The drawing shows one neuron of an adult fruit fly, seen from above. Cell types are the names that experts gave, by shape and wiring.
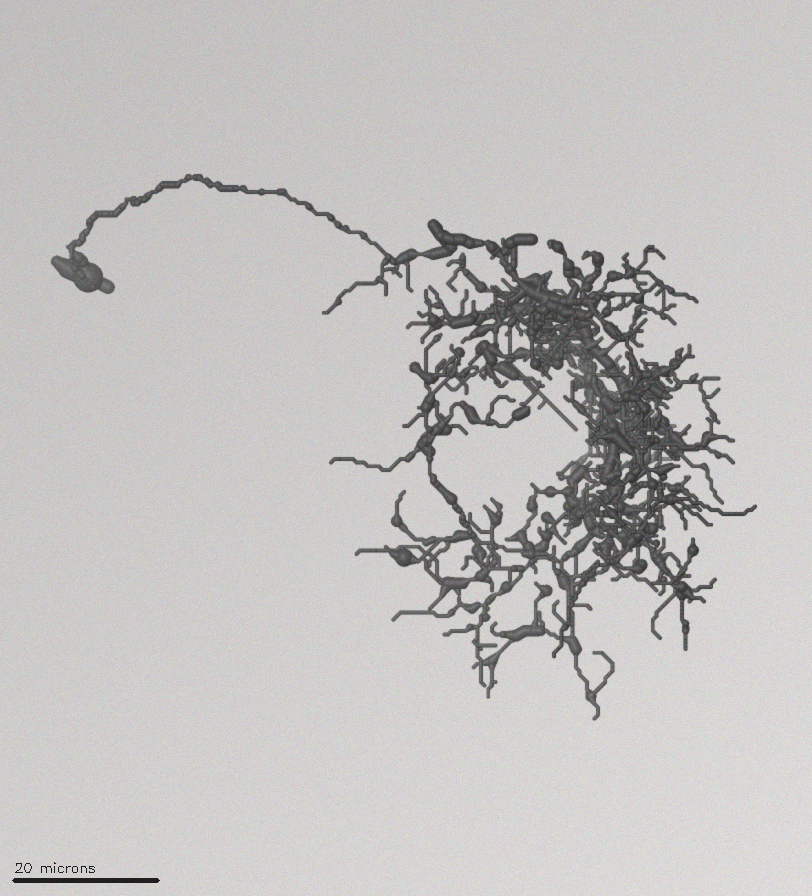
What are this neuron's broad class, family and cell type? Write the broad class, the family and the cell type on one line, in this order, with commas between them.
central-brain intrinsic neuron, hemilineage ALlv1, CB2465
